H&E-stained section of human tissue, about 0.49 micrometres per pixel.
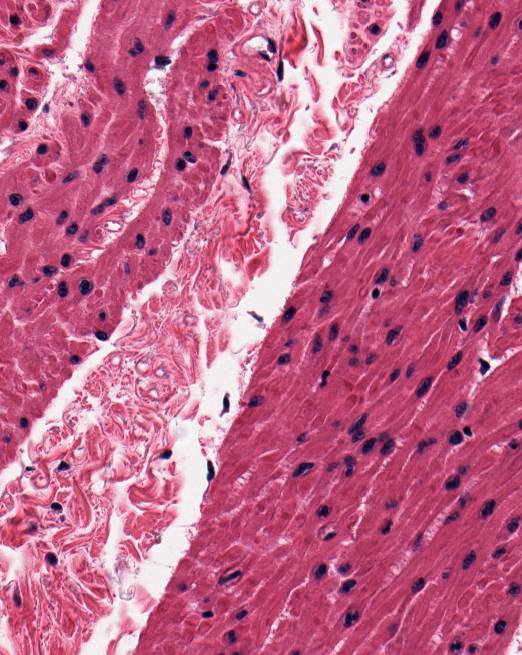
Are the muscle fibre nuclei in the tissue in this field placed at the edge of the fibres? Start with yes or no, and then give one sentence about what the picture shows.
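No. The muscle nuclei are oval and lie centrally within the fibres.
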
